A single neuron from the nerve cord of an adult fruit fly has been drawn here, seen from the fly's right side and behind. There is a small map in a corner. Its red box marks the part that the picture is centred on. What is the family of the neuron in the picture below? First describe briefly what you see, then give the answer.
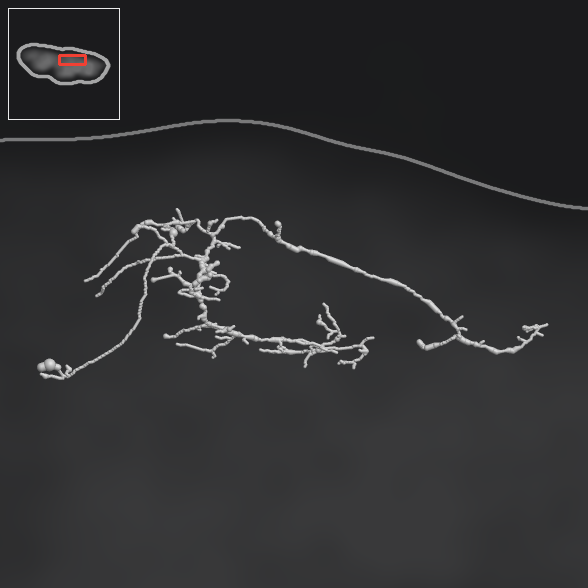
Dozens of branch ends can be seen. As drawn here it is more than twice as wide as it is tall. Its broad class is nerve-cord intrinsic neuron. Its family is hemilineage 03B.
